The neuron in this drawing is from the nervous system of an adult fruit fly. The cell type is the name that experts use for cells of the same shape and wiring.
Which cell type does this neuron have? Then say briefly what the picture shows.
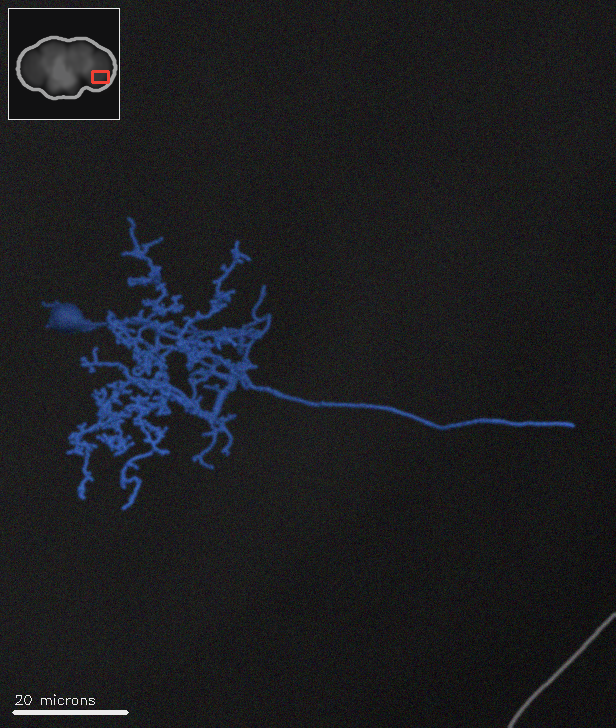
It is of cell type Lawf1. Its broad class is optic-lobe intrinsic neuron. The cell body is on the left of the picture. From left to right in the picture it spans about 95 microns. Dozens of branch ends can be seen.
